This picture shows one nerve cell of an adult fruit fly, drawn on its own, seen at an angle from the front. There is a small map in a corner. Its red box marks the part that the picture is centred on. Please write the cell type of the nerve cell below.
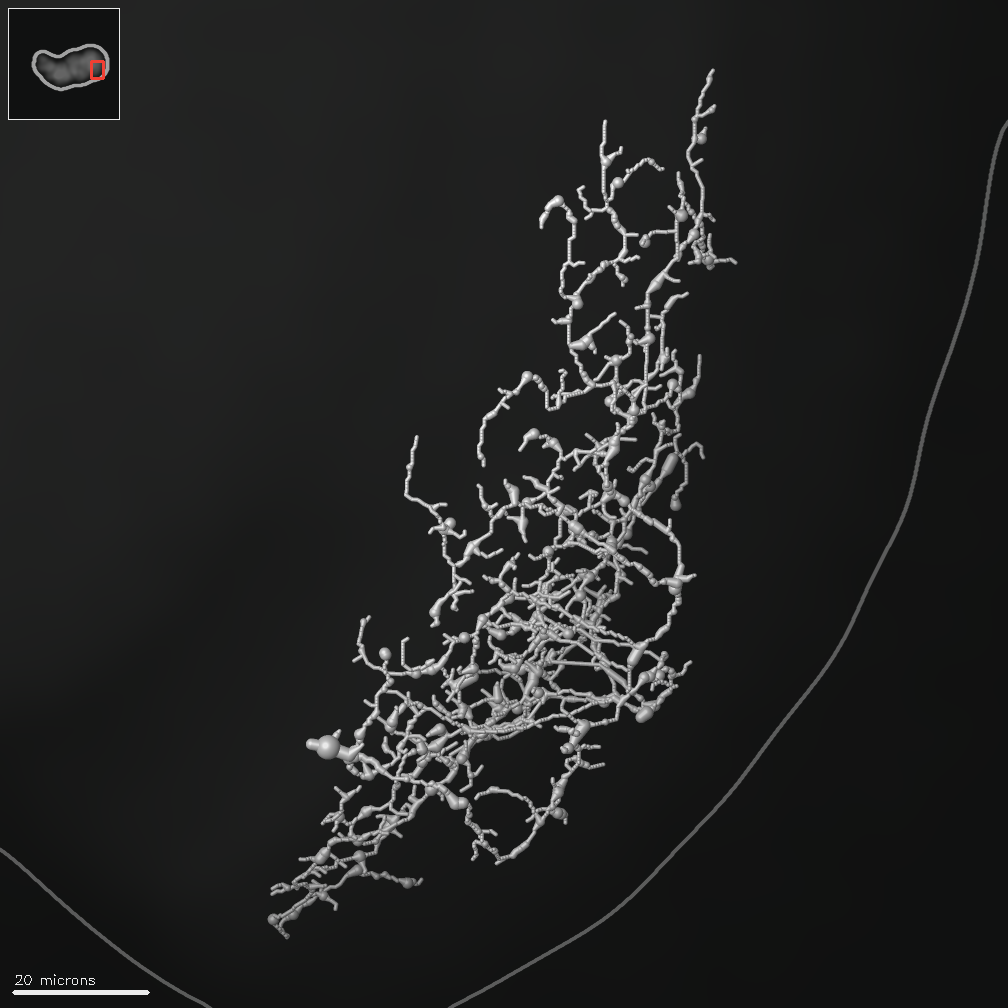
Dm20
